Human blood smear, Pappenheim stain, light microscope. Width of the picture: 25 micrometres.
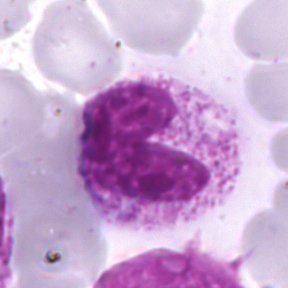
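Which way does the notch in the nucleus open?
Toward the right; the notch is deep.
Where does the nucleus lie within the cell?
Toward the left side.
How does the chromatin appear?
Dense and clumped rather than fine.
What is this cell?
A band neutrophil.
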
